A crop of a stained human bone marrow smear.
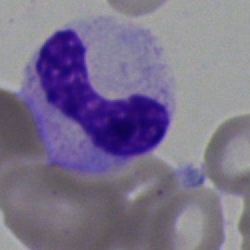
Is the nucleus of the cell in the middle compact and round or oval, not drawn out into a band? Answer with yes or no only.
No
